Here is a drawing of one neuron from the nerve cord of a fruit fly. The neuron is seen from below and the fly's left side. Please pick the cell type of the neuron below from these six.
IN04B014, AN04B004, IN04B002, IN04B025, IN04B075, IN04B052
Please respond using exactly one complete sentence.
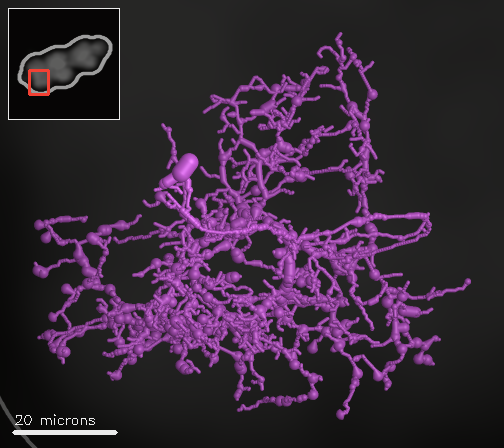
It is IN04B014 that this neuron is, by cell type.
